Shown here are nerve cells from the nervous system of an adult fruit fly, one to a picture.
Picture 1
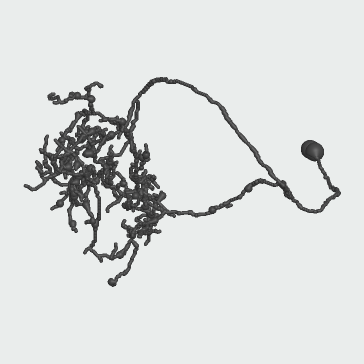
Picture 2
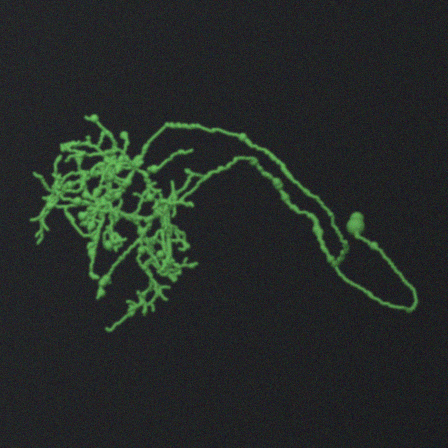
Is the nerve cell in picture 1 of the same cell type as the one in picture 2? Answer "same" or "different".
same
